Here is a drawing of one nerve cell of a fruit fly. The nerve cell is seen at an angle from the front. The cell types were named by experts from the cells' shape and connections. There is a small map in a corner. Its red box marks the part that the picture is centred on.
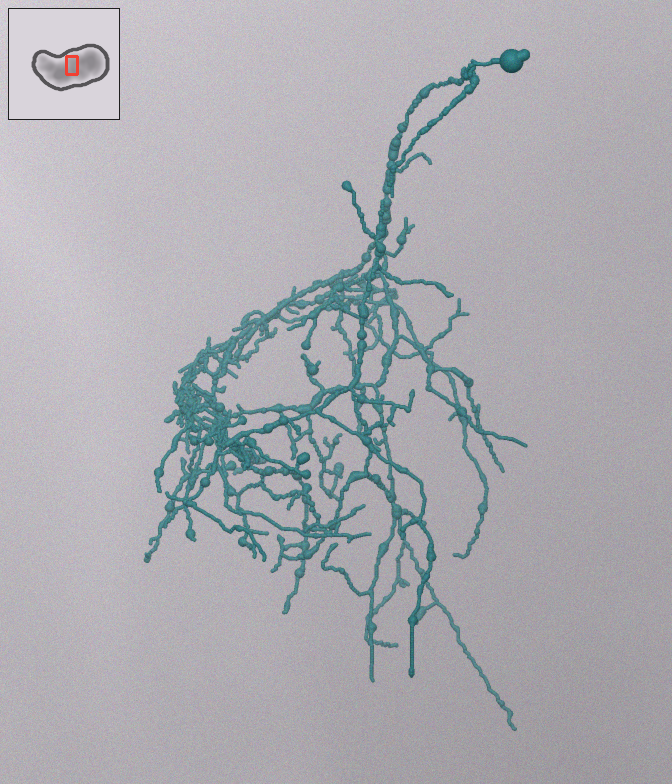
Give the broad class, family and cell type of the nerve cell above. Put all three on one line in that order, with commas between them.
central-brain intrinsic neuron, hemilineage VLPd&p1_dorsal, CB0829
